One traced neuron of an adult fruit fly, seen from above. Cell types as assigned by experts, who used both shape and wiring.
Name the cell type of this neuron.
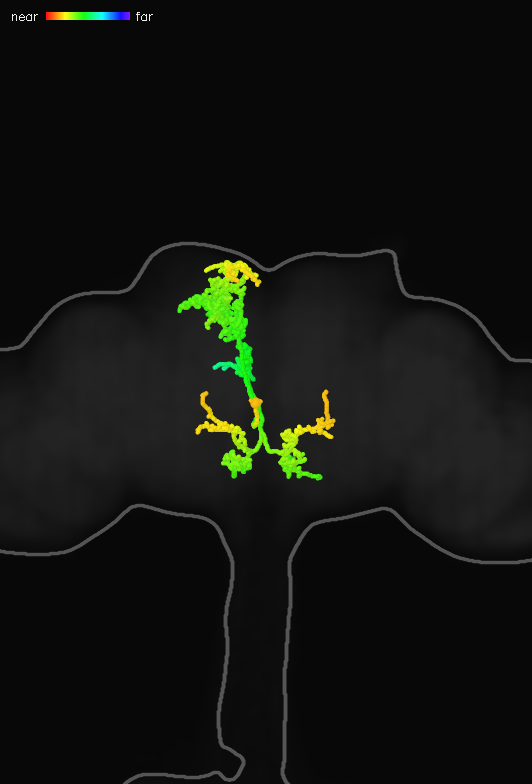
ATL026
